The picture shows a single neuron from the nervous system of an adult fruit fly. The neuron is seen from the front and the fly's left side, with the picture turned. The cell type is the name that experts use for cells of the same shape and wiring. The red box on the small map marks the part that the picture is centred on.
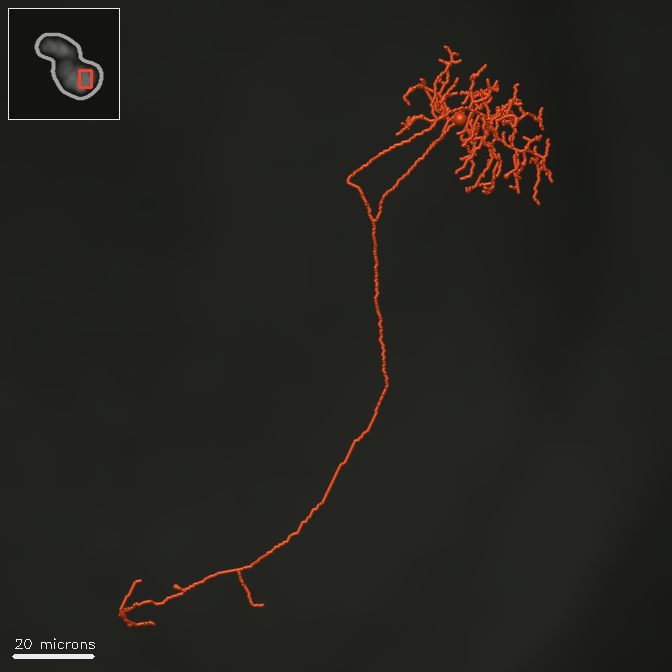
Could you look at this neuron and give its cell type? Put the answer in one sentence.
The cell type is LoVP1.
